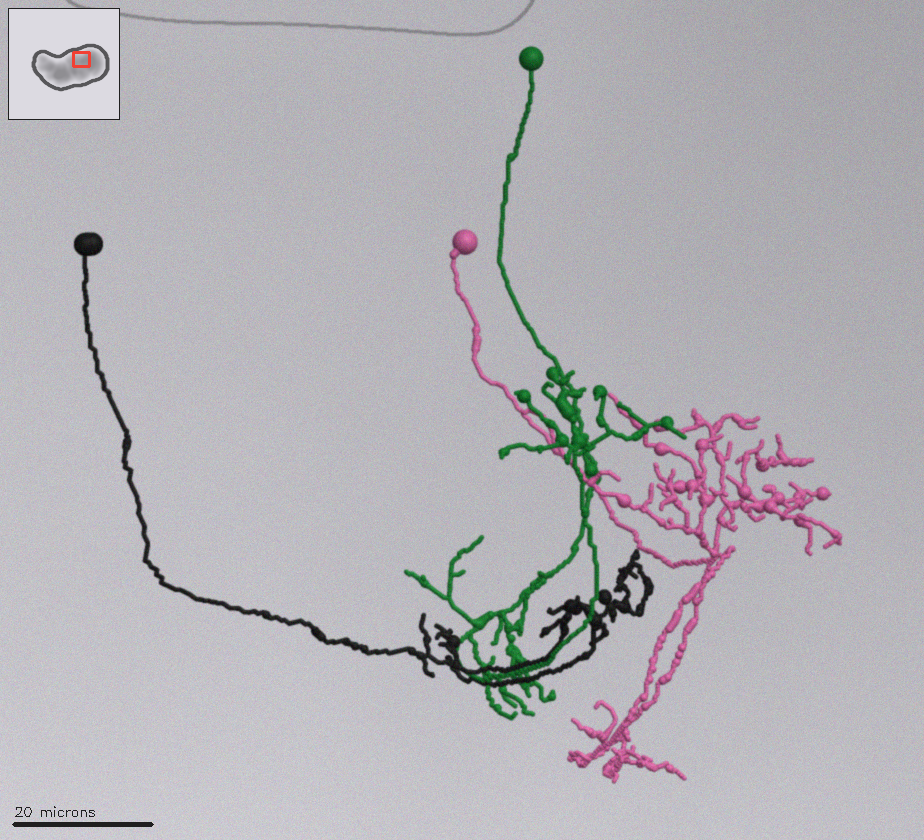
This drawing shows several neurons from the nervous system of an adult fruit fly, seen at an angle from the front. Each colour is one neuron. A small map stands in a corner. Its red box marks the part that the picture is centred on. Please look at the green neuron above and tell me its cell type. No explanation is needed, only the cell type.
vDeltaA_b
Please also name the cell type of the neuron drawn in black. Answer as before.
vDeltaL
